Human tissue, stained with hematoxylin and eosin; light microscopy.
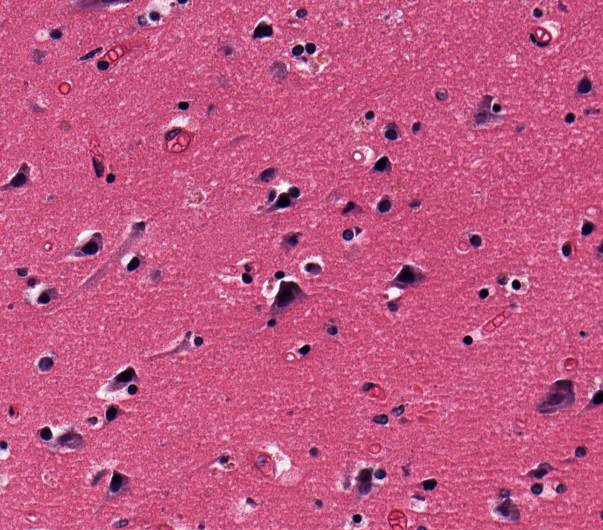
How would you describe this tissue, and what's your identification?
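Looking across the field, I notice larger cells scattered about: neurons, with angular, often triangular cell bodies that stain dark. Between them sit many small, round, dark nuclei with no cytoplasm I can make out. A few of the triangular bodies, one just left of centre for instance, send out a single tapering process. I find no epithelium, no glands and no fat cells. This is cerebral cortex.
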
